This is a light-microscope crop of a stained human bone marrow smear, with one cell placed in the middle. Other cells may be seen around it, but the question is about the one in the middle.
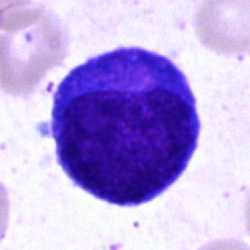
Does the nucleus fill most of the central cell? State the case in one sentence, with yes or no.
Yes, around the nucleus there is only a narrow rim of cytoplasm.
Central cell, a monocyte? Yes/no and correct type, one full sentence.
No, the cell found centrally in the crop is a blast, not a monocyte.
